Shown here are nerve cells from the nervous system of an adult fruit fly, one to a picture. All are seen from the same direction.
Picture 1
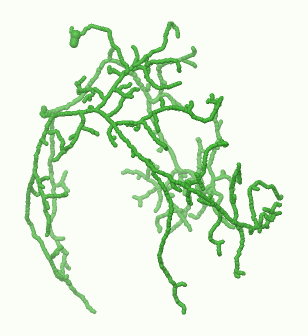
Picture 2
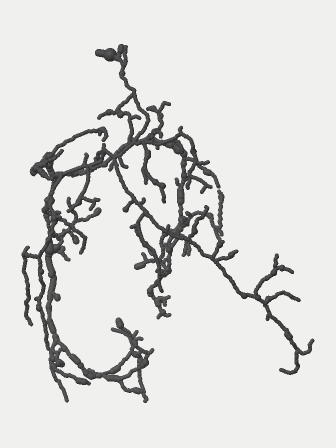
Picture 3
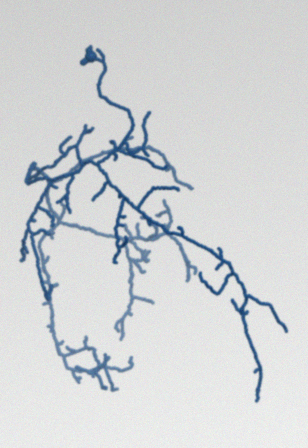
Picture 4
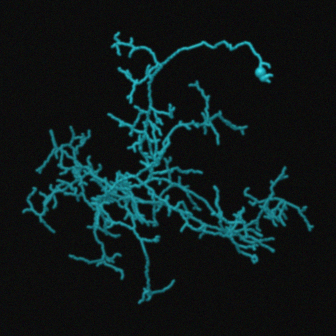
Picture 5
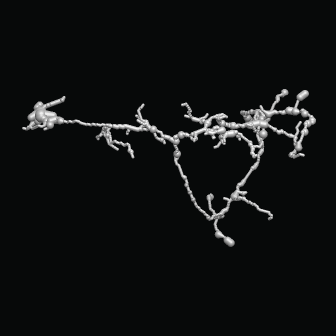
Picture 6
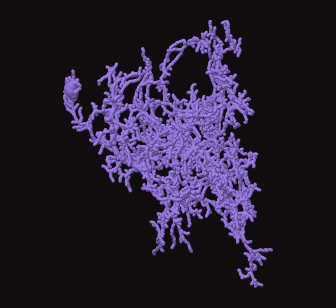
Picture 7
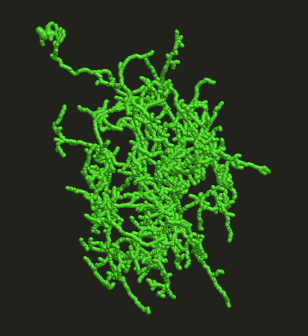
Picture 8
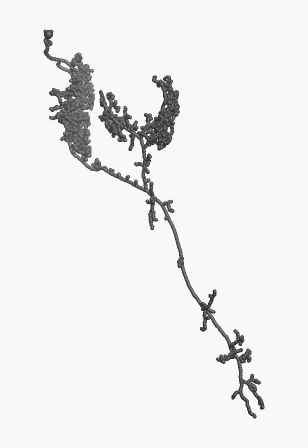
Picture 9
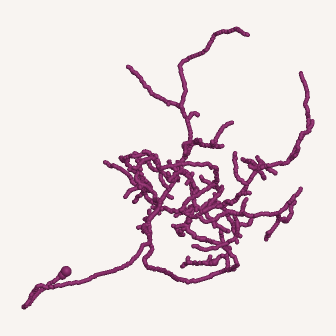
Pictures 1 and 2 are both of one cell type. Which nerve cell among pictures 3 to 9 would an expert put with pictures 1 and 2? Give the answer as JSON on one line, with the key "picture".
{"picture": 3}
